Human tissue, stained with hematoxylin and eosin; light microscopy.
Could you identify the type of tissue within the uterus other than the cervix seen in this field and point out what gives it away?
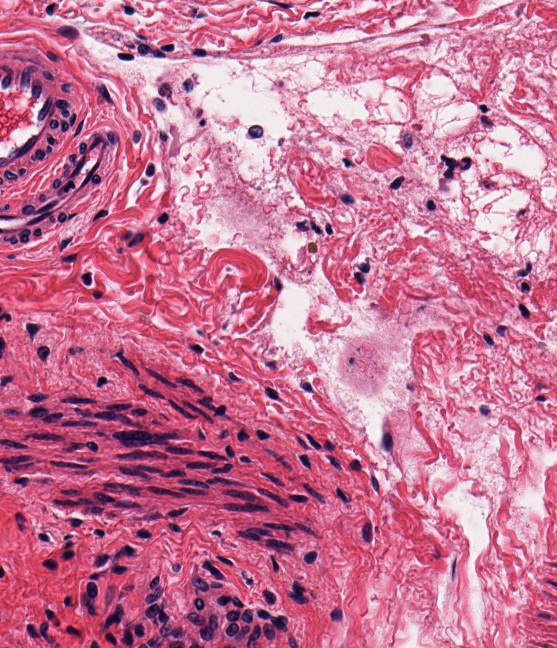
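It's loose connective tissue, the pale central part of the field. Look at the middle: wispy pale pink collagen strands and fragments, lots of clear space, and only sparse small dark nuclei.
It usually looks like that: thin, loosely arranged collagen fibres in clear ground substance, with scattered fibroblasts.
At upper left sits a thick-walled vessel with concentric wall layers and red blood cells inside; at lower left, a parallel bundle of spindle cells with dark cigar-shaped nuclei.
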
